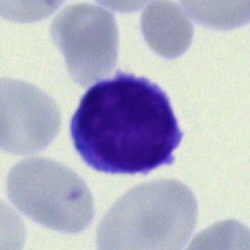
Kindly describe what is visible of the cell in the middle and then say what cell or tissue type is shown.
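First, the outline is round. Second, almost no cytoplasm shows around the nucleus. Third, the chromatin is dense and dark purple. Fourth, a small bump projects from the lower right edge of the cell. The cell is a lymphocyte.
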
